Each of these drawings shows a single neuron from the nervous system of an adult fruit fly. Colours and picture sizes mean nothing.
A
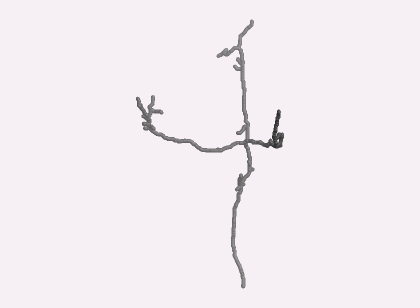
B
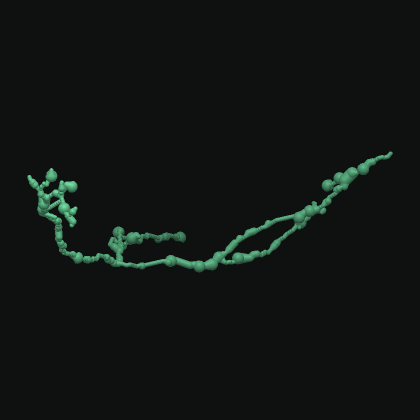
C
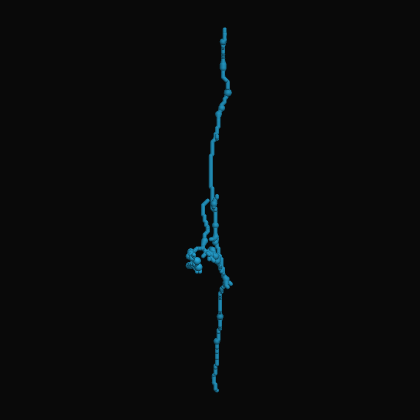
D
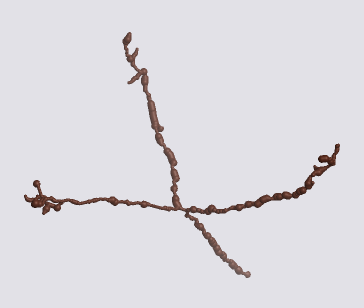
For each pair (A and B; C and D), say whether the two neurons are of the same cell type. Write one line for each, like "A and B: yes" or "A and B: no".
A and B: no
C and D: no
